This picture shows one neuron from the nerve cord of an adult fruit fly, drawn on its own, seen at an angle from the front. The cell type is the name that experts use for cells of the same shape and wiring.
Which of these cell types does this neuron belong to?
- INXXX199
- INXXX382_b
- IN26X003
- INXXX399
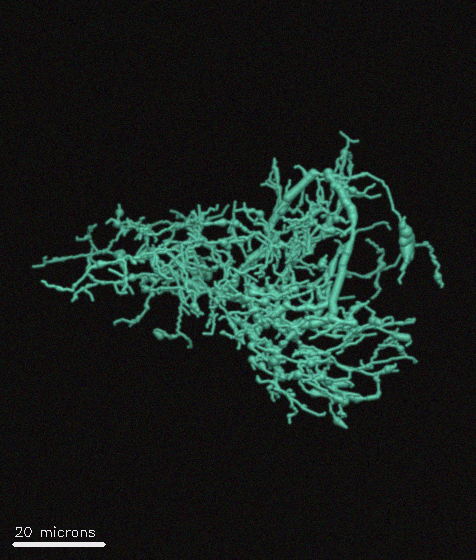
INXXX382_b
